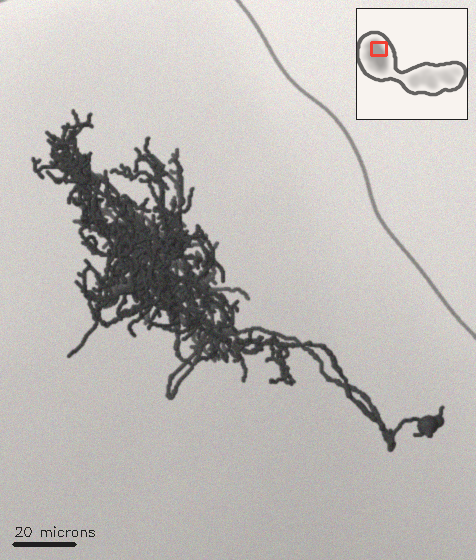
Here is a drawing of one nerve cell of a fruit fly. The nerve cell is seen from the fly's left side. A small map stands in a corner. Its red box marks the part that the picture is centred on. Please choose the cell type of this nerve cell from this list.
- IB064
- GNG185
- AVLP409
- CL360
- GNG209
CL360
